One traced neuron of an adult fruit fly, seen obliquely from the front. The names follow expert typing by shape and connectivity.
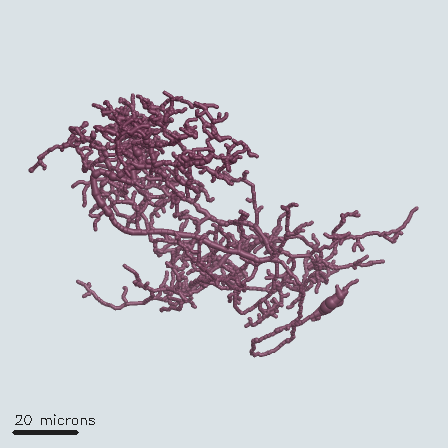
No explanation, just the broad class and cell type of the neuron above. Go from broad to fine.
central-brain intrinsic neuron; GNG551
